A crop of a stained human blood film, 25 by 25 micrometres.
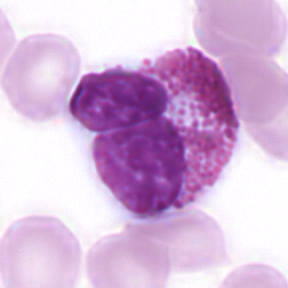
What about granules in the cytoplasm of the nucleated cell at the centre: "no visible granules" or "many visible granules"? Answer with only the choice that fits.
Many visible granules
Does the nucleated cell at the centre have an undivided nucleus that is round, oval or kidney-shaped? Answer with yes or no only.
No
